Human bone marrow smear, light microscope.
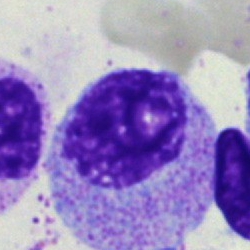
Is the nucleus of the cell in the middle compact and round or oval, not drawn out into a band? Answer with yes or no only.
Yes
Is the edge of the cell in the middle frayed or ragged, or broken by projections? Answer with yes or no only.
No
